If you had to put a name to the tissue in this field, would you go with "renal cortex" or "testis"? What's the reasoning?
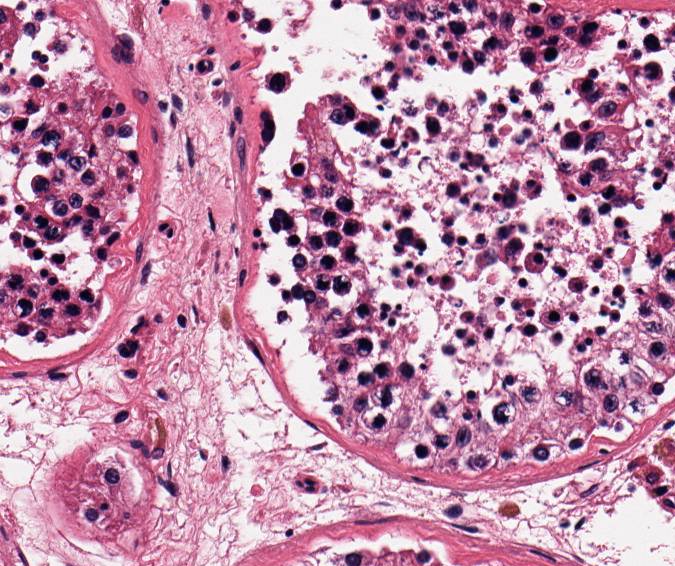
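Testis. Large right tubule: lumen crowded with loose, detached round cells among clear spaces, many with small, dark, densely stained round nuclei. Lower part: cells with larger round nuclei, pale pink cytoplasm, in several layers against wall. Stroma: loose, pale, wispy fibres, scattered spindle-shaped nuclei.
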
